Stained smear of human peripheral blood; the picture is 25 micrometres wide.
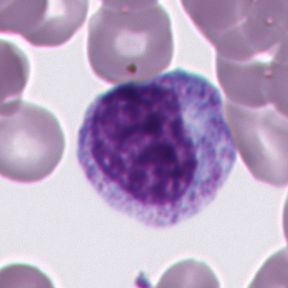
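Metamyelocyte, the nucleated cell at the centre of a stained peripheral blood smear. The nucleus is a single mass, not split into separate lobes, and lies off-centre toward the upper left. Fine purplish granules are scattered through the cytoplasm, and a paler, clearer zone lies beside the nucleus on its right side. The cell measures about 14 micrometres across.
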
